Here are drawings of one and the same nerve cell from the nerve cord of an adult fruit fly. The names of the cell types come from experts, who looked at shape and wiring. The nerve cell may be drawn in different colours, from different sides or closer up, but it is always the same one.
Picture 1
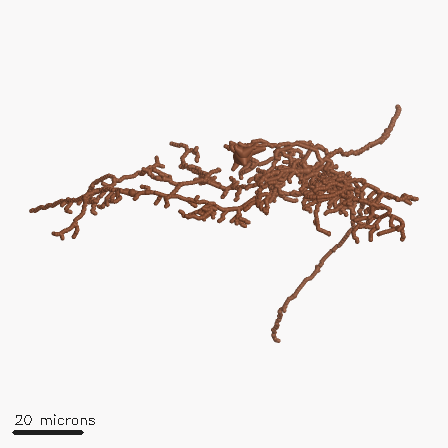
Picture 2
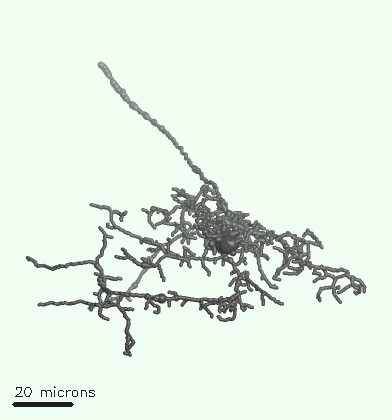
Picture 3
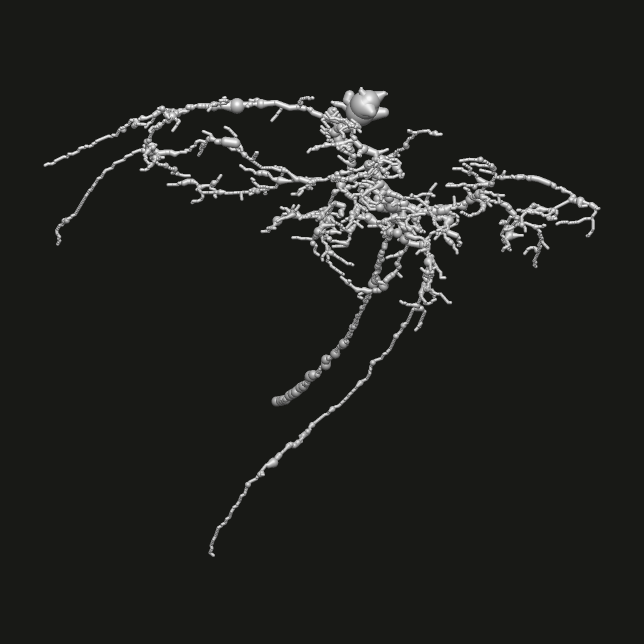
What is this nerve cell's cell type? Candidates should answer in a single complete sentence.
The cell type that this nerve cell has is MNad24.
